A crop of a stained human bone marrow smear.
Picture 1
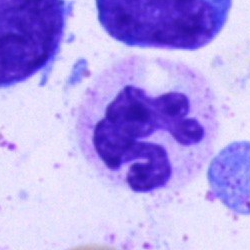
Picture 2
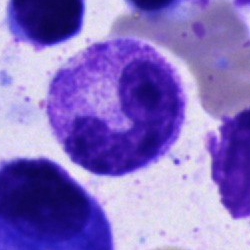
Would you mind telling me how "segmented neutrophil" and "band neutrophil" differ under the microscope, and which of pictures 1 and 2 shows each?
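Let me sort them out: picture 1 shows the segmented neutrophil, and picture 2 the band neutrophil. In picture 1 the nucleus is divided into several lobes joined together in a twisted mass, whereas in picture 2 it is indented into a horseshoe shape curving along the right and lower side of the cell.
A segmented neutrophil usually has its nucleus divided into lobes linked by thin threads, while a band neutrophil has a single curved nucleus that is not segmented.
That lobed versus horseshoe nucleus is what sets these two apart. Both show dark purple chromatin, though in picture 1 it is densely condensed and in picture 2 coarsely clumped. The cytoplasm in picture 1 is abundant and pale pinkish-lilac, with fine pinkish-violet granules scattered through it. In picture 2 it is lilac-pink, fills the upper left of the cell, and is filled with fine purple granules.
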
